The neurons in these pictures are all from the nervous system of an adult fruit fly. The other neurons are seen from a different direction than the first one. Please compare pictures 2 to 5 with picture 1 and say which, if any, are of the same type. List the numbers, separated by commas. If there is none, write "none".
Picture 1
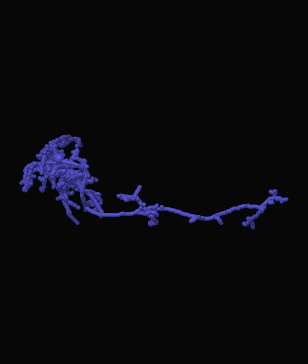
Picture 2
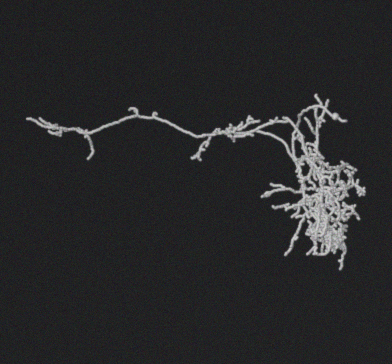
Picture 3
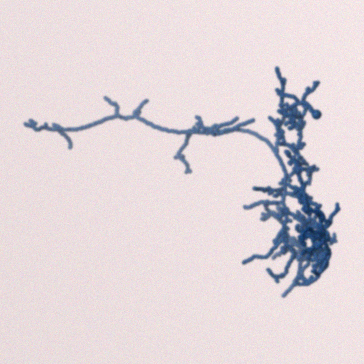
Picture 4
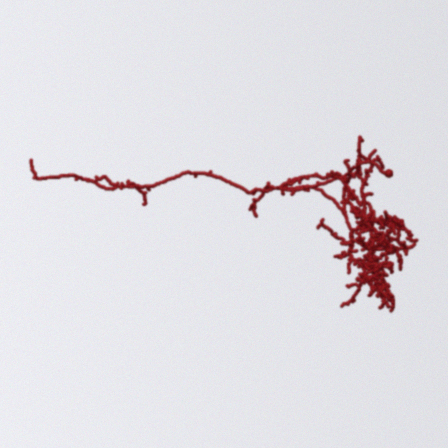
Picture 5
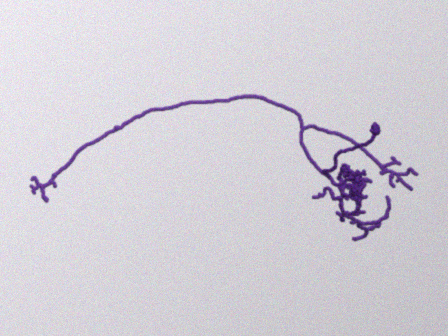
2, 3, 4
